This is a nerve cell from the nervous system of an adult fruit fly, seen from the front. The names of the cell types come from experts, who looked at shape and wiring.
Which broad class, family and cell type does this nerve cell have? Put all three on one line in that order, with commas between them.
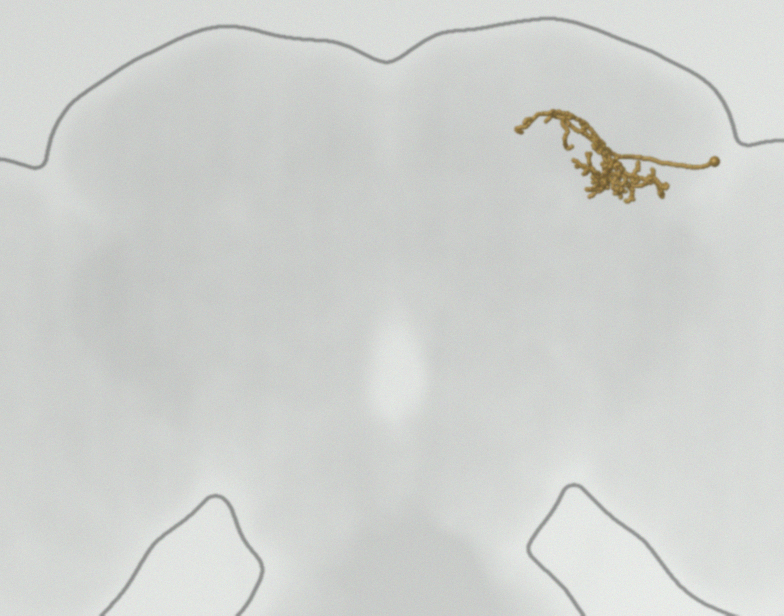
central-brain intrinsic neuron, hemilineage SLPp&v1_posterior, LHPV4c1_b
